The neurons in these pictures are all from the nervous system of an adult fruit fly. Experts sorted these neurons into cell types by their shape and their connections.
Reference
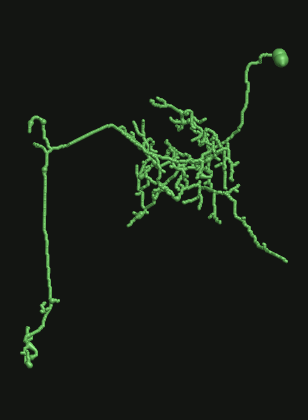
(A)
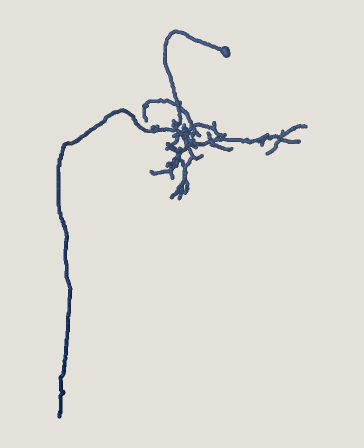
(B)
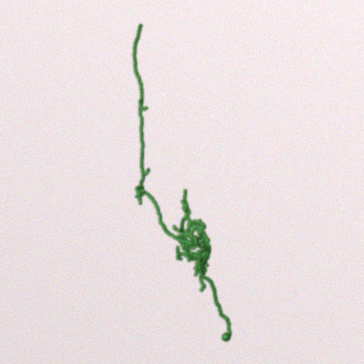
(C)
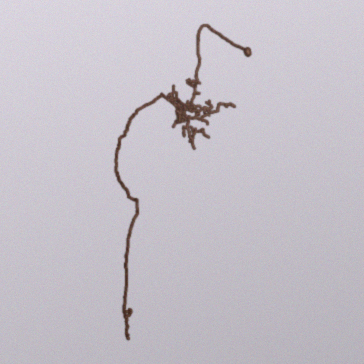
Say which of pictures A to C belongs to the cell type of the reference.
Picture B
